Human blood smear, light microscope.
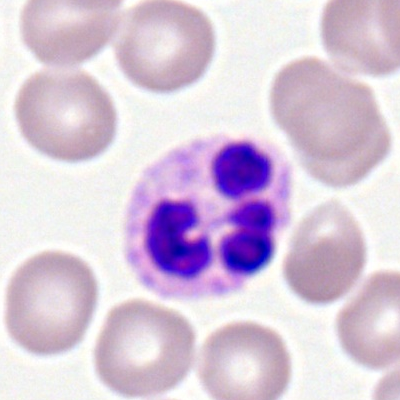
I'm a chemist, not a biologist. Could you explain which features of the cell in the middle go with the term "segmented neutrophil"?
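First point, the nucleus: it is split into several separate lobes. Second point, the chromatin: dense, dark purple and clumped.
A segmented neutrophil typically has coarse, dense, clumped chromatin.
On that point, the chromatin here agrees. Third point, the cytoplasm: plentiful, pale pinkish-lilac, and holding fine, faint lilac granules. The cell is a segmented neutrophil.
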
